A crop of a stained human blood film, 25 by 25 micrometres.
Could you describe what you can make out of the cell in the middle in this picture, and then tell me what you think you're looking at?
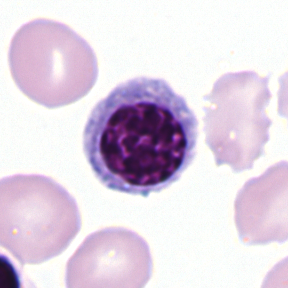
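Start with the nucleus, which fills most of the cell while leaving a rim of cytoplasm all the way around it. Its chromatin is coarse, clumped into dark purple masses, and you will find no nucleoli. In the cytoplasm there are no coarse granules. So the cell is a normoblast.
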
